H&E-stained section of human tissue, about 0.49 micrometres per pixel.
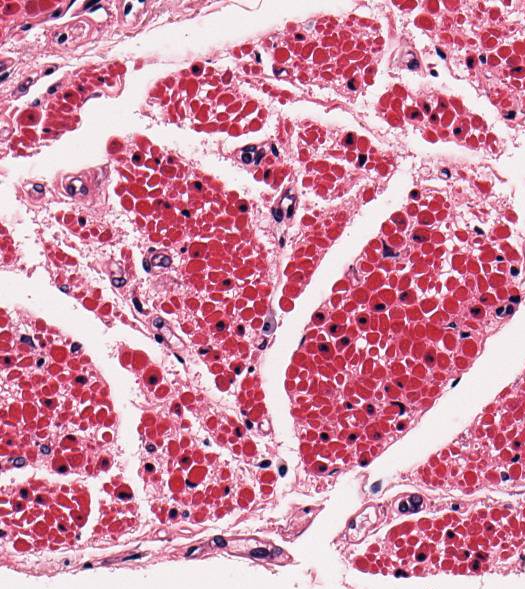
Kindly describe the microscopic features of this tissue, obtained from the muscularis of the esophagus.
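Notice how the fibre profiles are small, rounded to polygonal and closely packed, with deep red cytoplasm. In every fascicle, small, dark, round nuclei lie scattered among the fibres. Between the fascicles you can follow loose, pale pink connective tissue containing scattered elongated nuclei. And look again: there are no fat cells anywhere in this field.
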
